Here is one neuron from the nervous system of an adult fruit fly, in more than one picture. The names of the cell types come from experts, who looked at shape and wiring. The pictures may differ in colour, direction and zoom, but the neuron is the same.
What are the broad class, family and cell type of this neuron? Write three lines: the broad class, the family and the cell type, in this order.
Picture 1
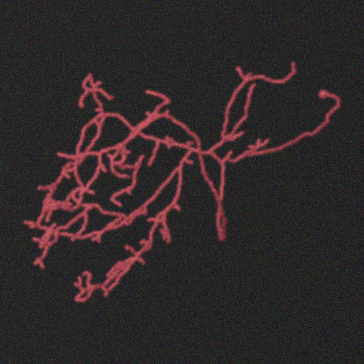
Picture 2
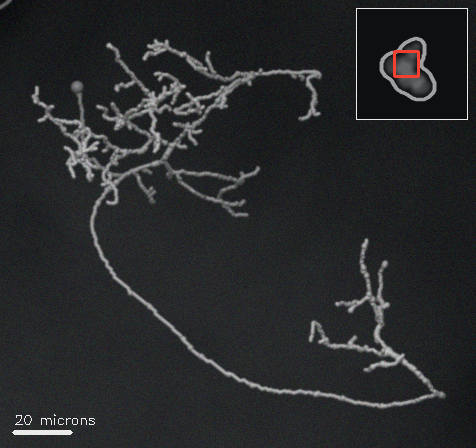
nerve-cord intrinsic neuron
hemilineage 01A
IN01A054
